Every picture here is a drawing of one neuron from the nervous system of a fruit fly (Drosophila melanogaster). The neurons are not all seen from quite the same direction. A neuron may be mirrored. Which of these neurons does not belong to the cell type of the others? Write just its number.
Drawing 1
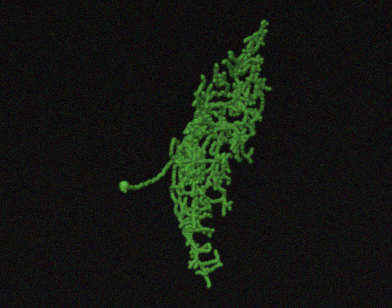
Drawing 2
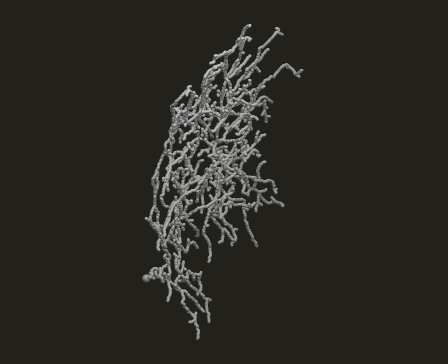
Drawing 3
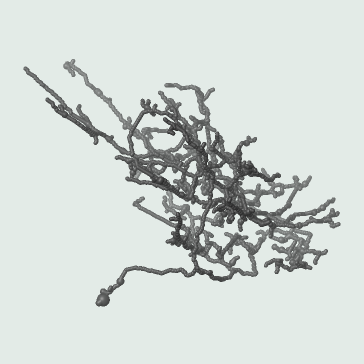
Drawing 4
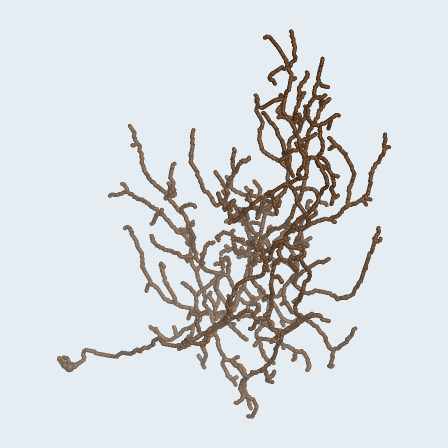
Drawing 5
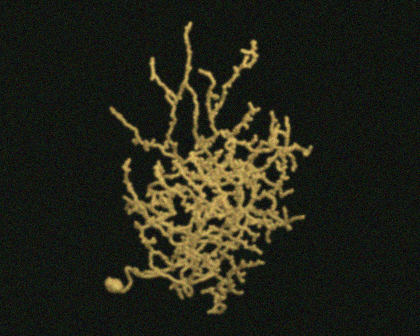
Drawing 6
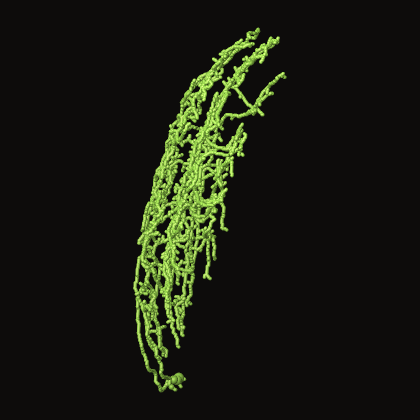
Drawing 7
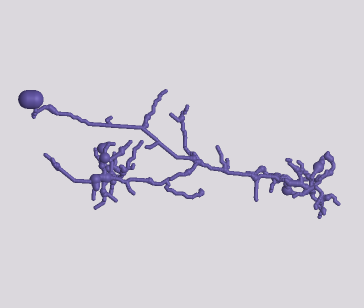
7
